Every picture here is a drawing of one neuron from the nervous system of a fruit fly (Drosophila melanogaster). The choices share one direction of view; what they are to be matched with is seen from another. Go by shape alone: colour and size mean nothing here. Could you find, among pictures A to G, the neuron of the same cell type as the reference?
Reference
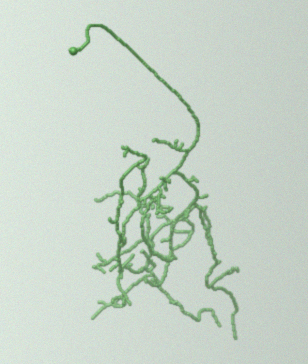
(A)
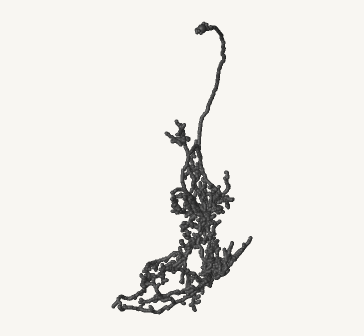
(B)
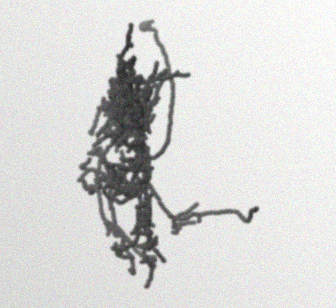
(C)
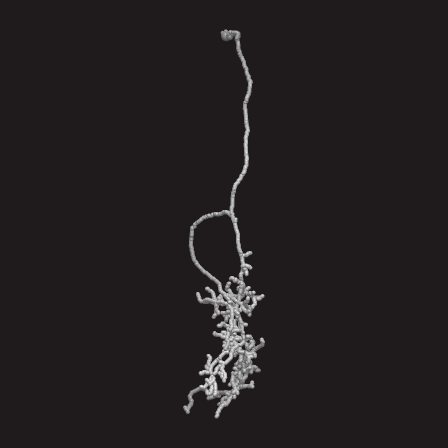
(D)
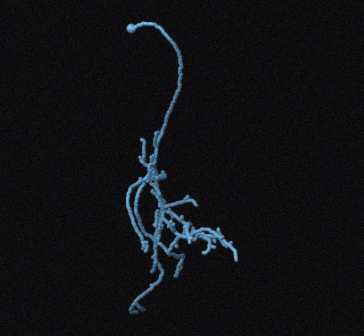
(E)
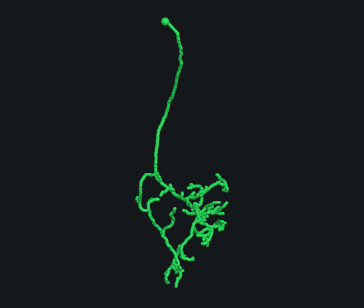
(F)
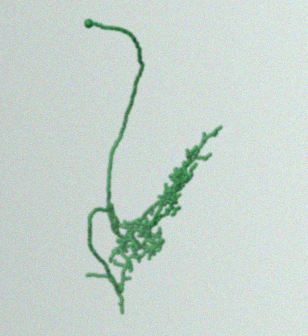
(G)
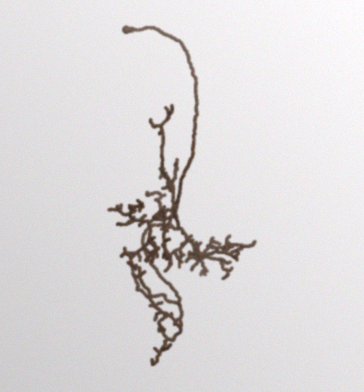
D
